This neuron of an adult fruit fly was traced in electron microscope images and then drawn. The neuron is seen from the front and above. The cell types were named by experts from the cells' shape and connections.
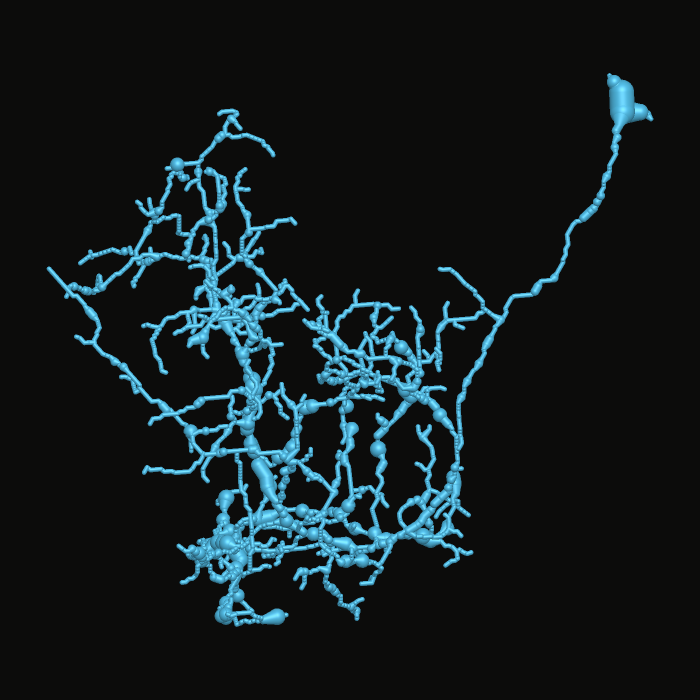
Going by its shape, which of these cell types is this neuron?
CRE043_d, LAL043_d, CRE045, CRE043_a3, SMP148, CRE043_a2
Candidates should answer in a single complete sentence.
This neuron represents the cell type CRE043_a2.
